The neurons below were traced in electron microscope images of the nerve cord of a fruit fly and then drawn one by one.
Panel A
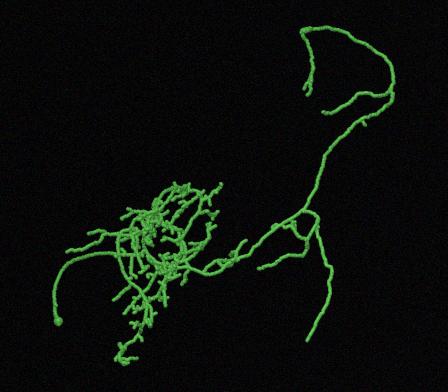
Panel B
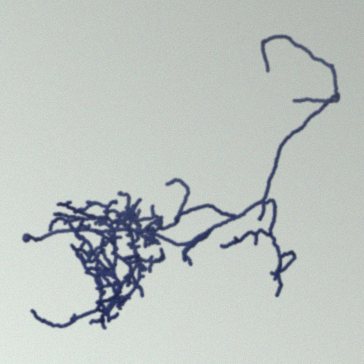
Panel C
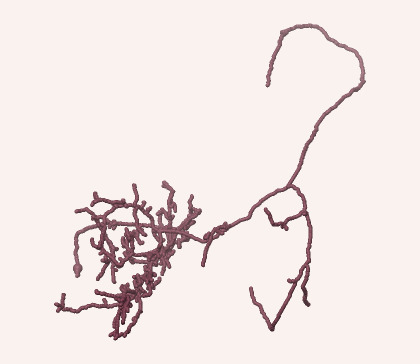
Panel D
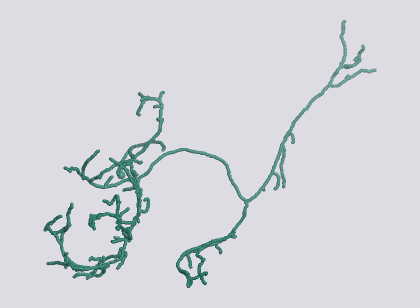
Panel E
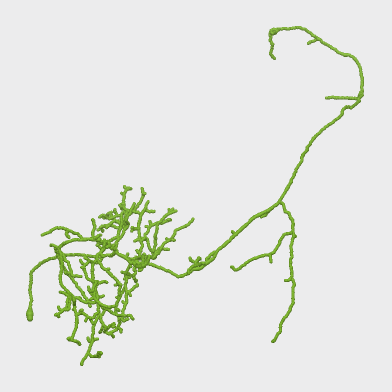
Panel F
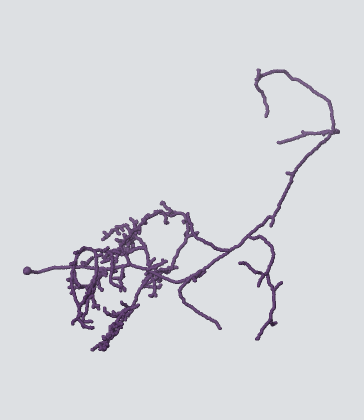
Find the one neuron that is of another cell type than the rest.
D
